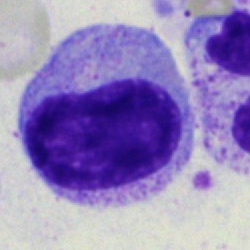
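Metamyelocyte, the cell in the middle of this stained bone marrow smear. Look first at its outline: smooth and roughly round. Its nucleus sits in the lower part of the cell, leaving the widest band of cytoplasm above it. That cytoplasm is pale grey-blue, and you will find no vacuoles in it.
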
